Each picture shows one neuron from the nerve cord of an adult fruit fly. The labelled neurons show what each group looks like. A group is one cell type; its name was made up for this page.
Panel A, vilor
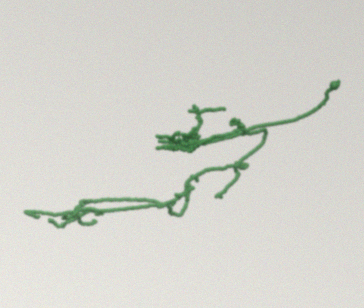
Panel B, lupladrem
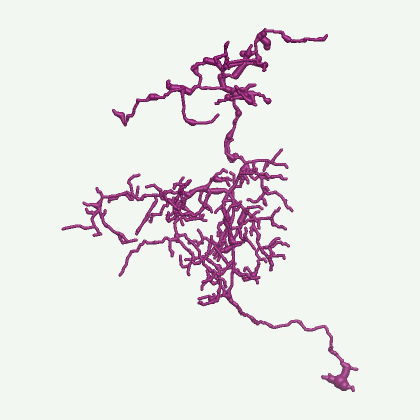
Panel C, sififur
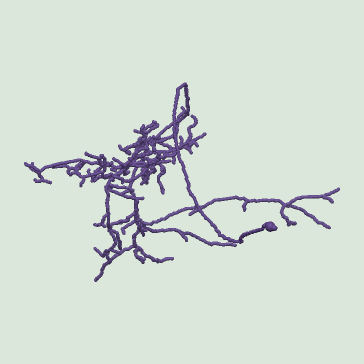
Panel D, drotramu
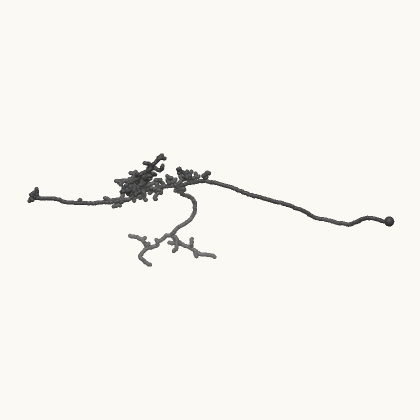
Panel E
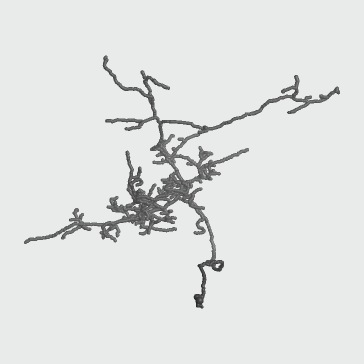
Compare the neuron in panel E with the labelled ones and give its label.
sififur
